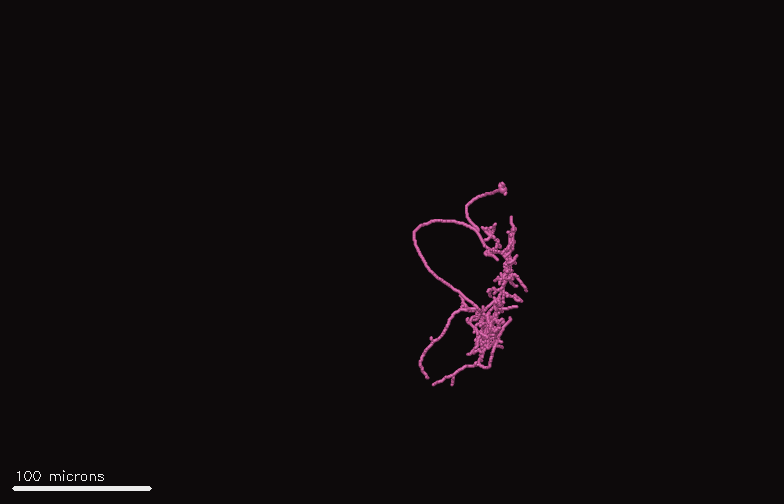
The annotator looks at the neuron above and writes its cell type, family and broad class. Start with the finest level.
PS220; hemilineage PSp2; central-brain intrinsic neuron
